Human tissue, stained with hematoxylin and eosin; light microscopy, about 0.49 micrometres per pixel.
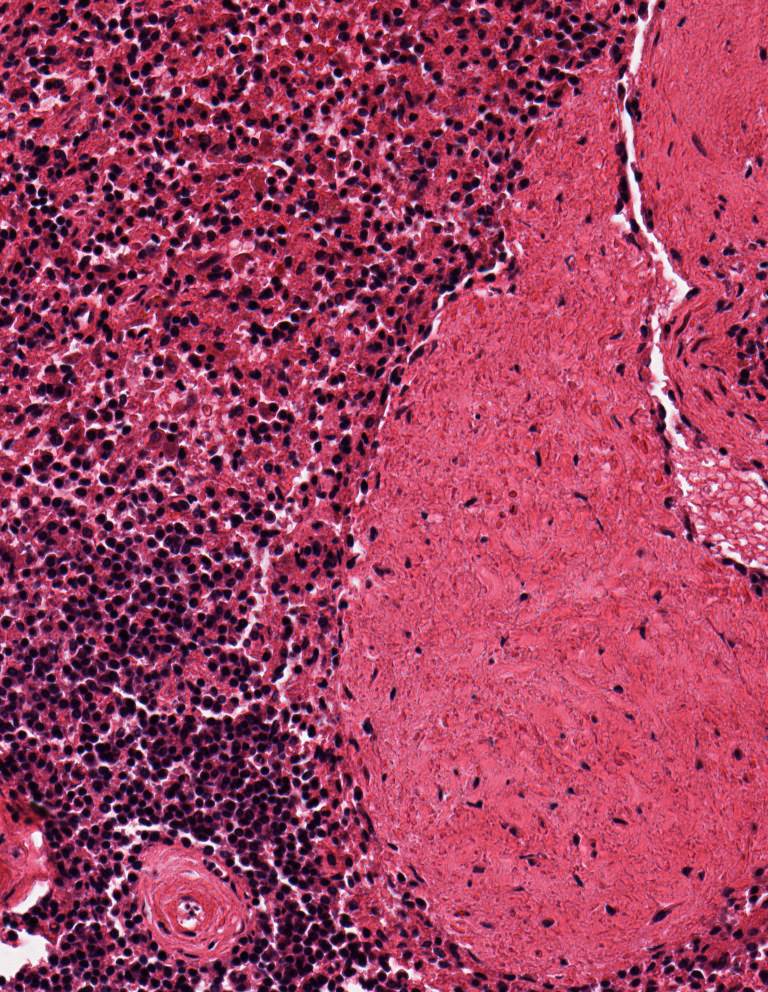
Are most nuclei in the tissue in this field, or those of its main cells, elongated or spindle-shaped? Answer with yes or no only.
No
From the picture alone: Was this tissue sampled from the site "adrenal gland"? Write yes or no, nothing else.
no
